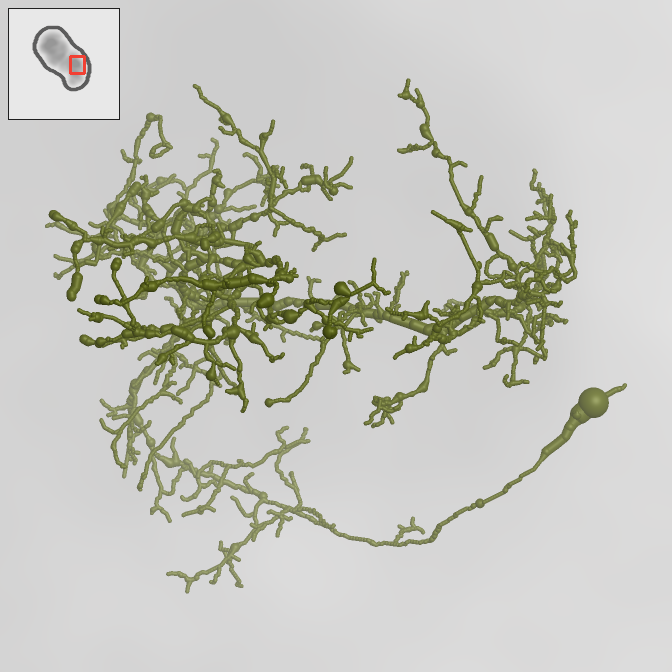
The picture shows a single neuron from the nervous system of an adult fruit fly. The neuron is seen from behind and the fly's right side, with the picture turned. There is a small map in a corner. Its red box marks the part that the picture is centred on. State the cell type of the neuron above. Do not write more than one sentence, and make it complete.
The type of this neuron is the cell type IN12B024_a.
